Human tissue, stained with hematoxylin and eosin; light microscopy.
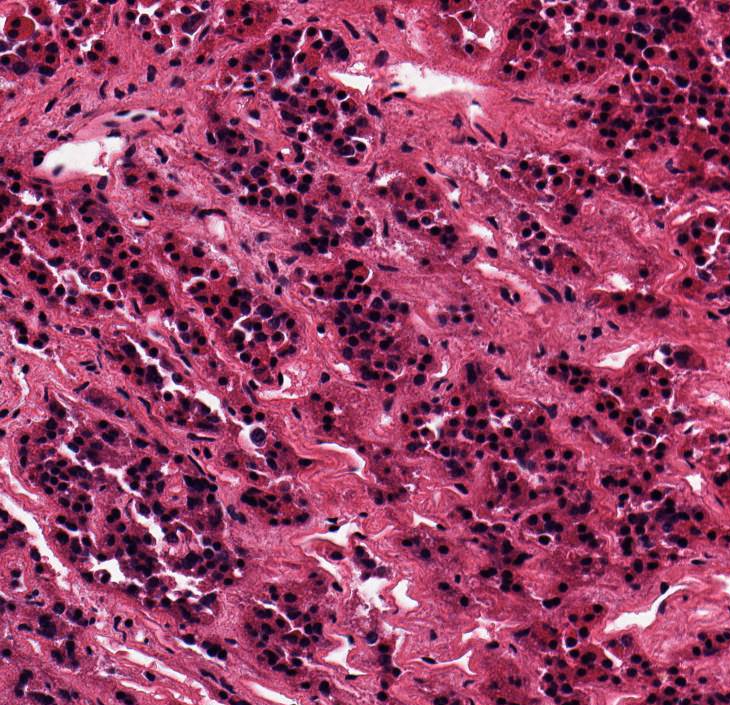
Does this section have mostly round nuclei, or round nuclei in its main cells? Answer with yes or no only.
Yes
